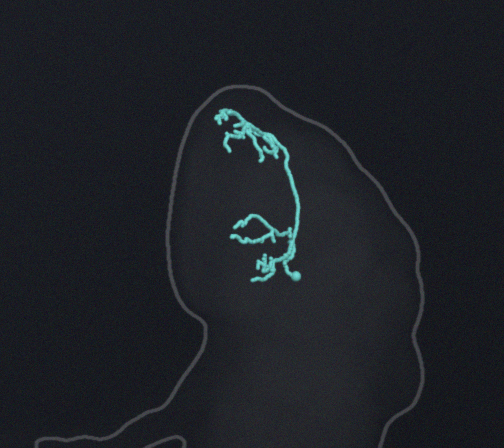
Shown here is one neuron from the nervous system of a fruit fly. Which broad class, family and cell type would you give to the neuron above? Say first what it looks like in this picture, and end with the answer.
It lies in the brain. Its cell body lies in the middle of the picture. It is an optic-lobe intrinsic neuron. Its family is Cm. The cell type is Cm23.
